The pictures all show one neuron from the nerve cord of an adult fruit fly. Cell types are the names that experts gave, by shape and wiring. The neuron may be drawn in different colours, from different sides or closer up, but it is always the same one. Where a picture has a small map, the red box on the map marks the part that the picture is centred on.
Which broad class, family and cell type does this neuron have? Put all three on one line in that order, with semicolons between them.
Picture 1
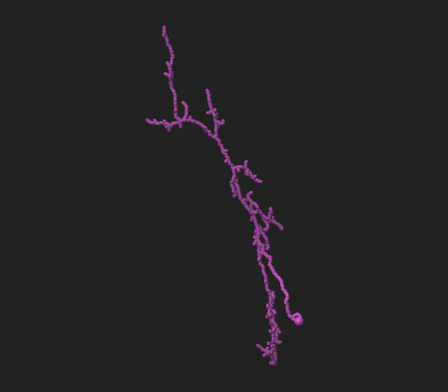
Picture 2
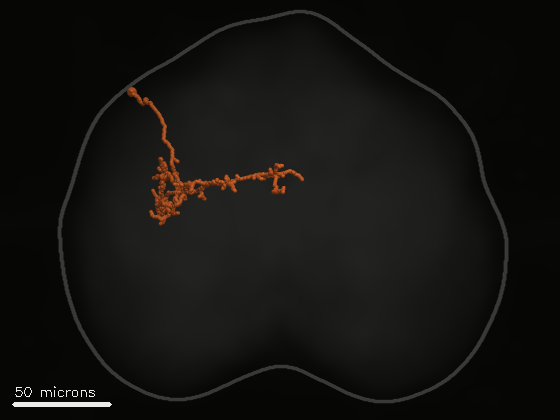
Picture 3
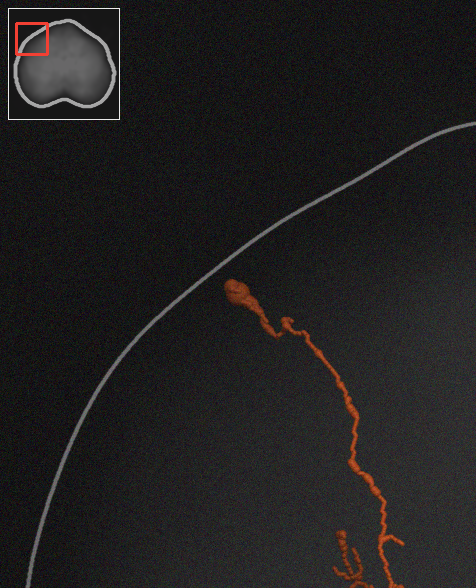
nerve-cord intrinsic neuron; hemilineage 19A; IN19A100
